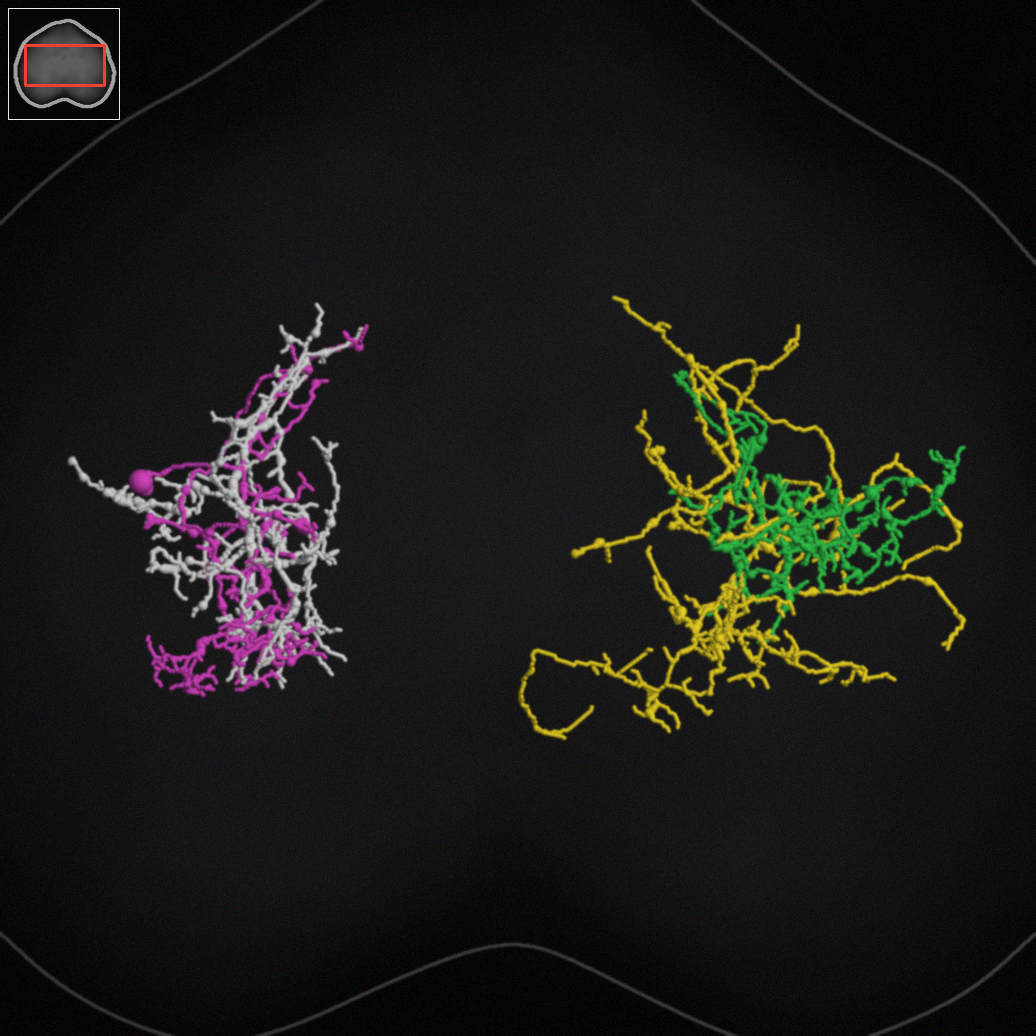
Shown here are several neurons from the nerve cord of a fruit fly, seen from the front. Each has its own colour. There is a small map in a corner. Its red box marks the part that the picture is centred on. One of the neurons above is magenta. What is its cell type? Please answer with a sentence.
The cell type is IN20A.22A086.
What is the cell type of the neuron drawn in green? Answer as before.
The cell type is IN20A.22A081.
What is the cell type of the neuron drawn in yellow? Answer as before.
The cell type is IN20A.22A074.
